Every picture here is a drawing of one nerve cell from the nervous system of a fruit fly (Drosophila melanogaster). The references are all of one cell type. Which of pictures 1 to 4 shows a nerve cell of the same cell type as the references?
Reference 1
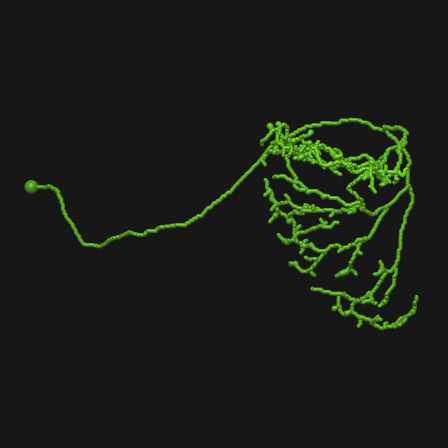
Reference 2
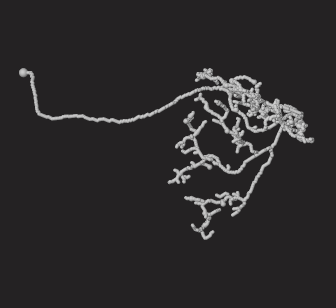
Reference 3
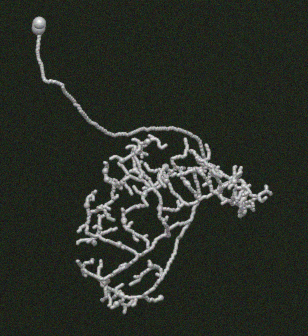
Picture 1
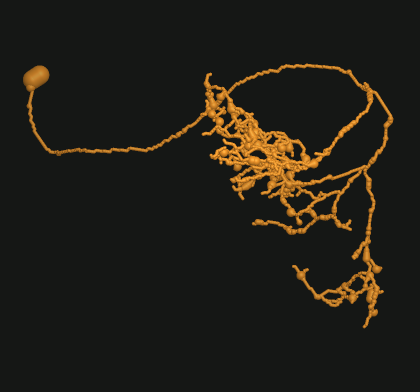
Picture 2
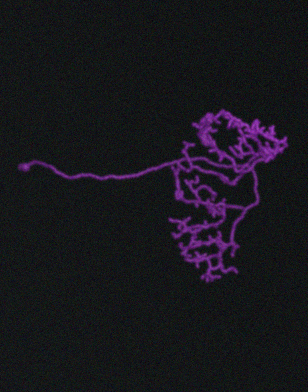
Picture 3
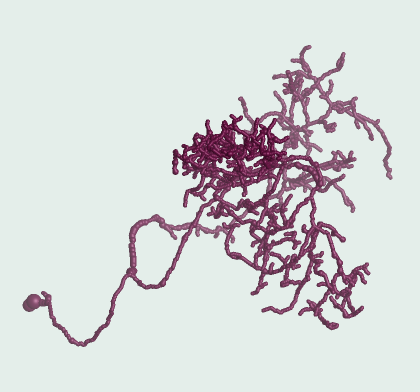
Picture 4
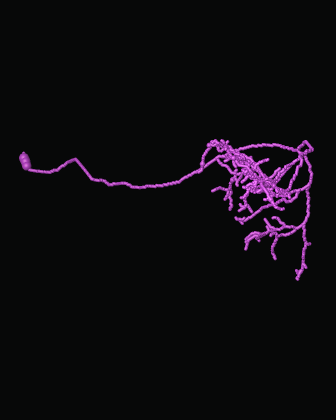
4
